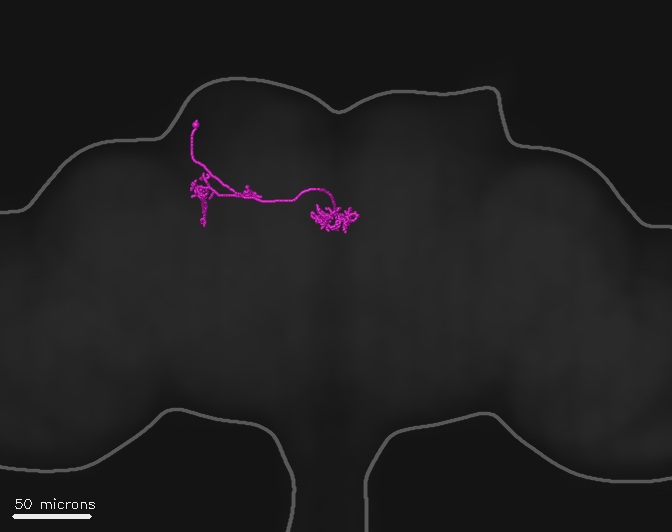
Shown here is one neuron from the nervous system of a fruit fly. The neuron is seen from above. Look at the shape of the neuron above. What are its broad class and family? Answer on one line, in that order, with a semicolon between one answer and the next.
central-brain intrinsic neuron; hemilineage EBa1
